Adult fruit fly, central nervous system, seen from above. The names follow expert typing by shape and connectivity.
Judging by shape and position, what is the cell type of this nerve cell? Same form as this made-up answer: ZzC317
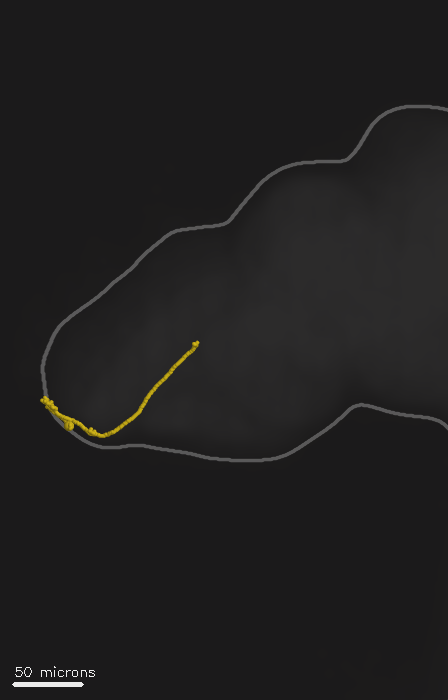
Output: Tm1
